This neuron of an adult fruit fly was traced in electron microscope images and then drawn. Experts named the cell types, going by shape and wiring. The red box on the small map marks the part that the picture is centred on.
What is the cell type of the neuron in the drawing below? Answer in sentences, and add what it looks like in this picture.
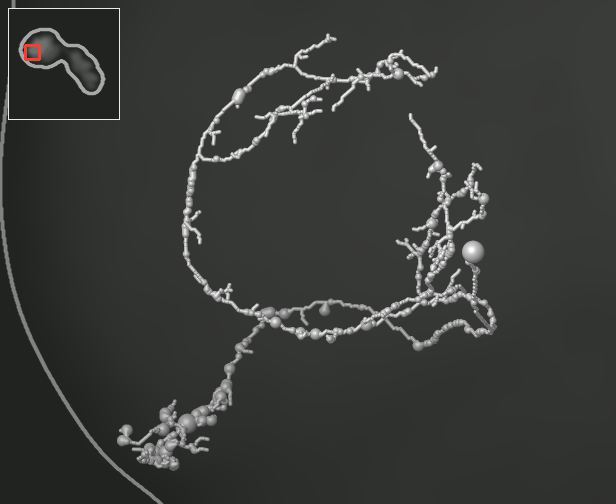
It is of cell type LHPV5a3. Its broad class is central-brain intrinsic neuron. Its cell body lies on the right of the picture. The picture shows dozens of branch ends.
